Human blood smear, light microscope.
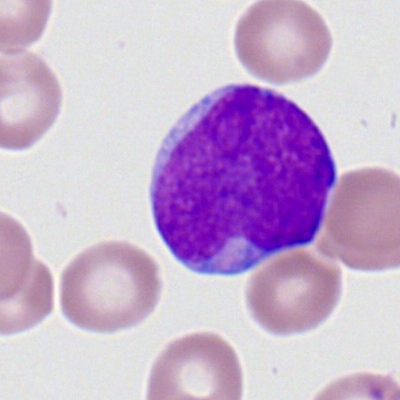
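Myeloblast in the middle of the field: a roughly round cell with a smooth edge, its nucleus filling most of the cell. A pale patch sits at the lower edge of the nucleus. No granules are visible in the cytoplasm.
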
